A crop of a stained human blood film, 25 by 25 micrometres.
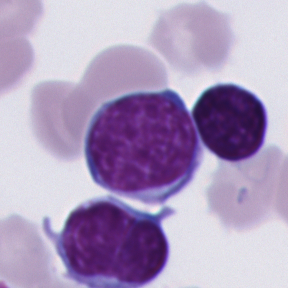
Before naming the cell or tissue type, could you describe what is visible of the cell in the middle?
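Smooth and rounded, the cell outline encloses blue cytoplasm in which no vacuoles are visible. The chromatin is fine and evenly spread in a delicate lacy pattern. The cell is a myeloblast.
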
